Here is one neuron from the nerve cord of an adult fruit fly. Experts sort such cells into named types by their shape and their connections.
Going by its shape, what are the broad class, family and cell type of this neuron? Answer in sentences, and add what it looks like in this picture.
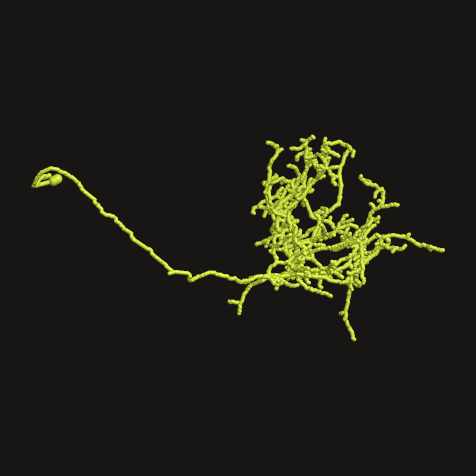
This is a nerve-cord intrinsic neuron. The family is hemilineage 12B. The cell type is IN12B025. Dozens of branch ends can be seen. As drawn here it is wider than it is tall.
